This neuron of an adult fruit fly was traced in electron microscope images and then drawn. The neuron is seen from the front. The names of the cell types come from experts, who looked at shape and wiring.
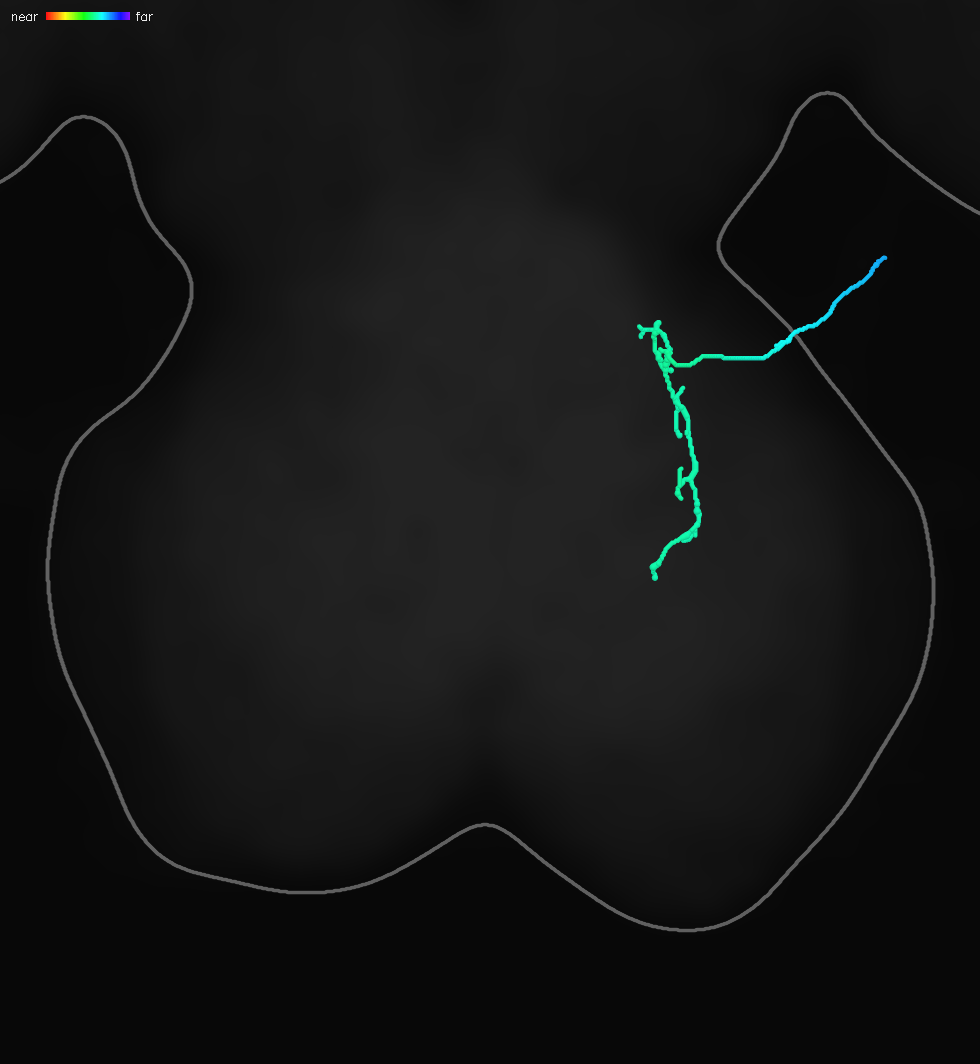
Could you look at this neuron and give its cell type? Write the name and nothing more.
SNta03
